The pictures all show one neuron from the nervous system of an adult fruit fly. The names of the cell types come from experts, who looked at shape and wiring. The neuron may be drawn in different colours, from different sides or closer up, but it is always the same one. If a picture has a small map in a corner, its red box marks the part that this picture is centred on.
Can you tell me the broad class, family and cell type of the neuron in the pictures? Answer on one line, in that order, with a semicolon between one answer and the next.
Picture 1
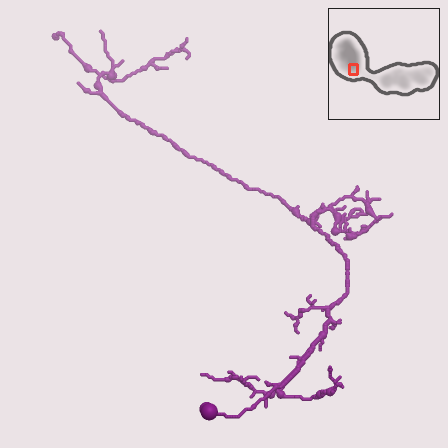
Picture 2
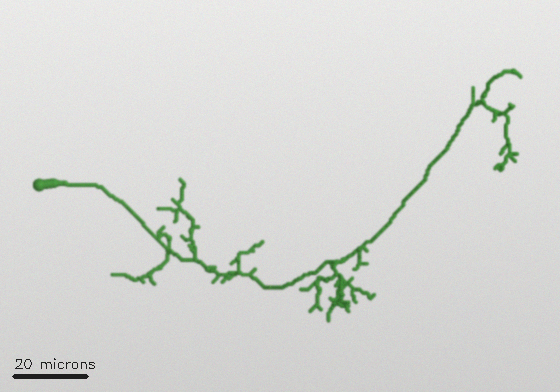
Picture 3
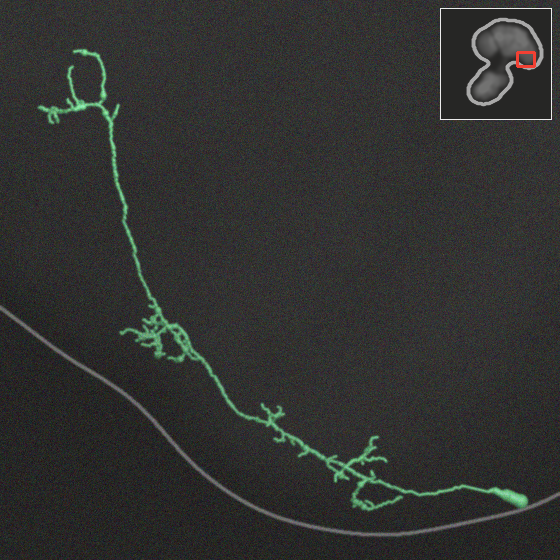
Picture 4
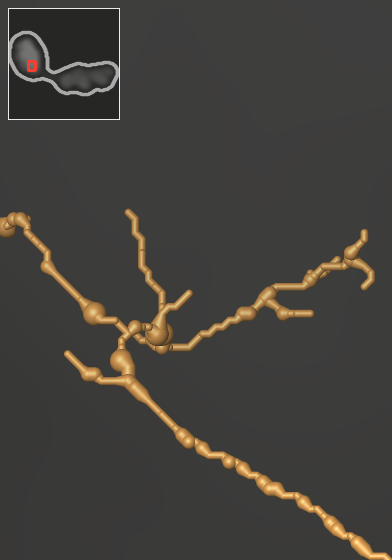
optic-lobe intrinsic neuron; TmY; TmY4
